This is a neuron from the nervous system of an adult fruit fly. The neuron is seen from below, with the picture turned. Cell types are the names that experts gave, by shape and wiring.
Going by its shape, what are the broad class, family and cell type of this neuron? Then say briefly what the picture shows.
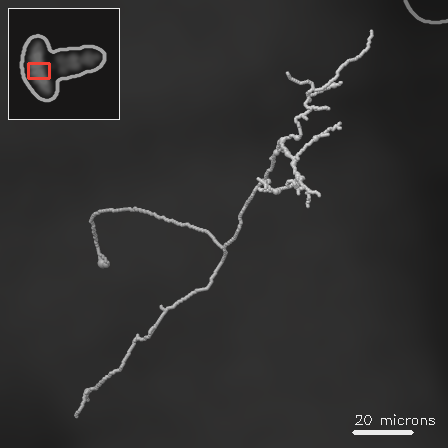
It is a central-brain intrinsic neuron. The family is hemilineage SMPad2. Its cell type is PS008_a2. By the scale bar it is about 140 microns tall in this view. As drawn here it is taller than it is wide.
